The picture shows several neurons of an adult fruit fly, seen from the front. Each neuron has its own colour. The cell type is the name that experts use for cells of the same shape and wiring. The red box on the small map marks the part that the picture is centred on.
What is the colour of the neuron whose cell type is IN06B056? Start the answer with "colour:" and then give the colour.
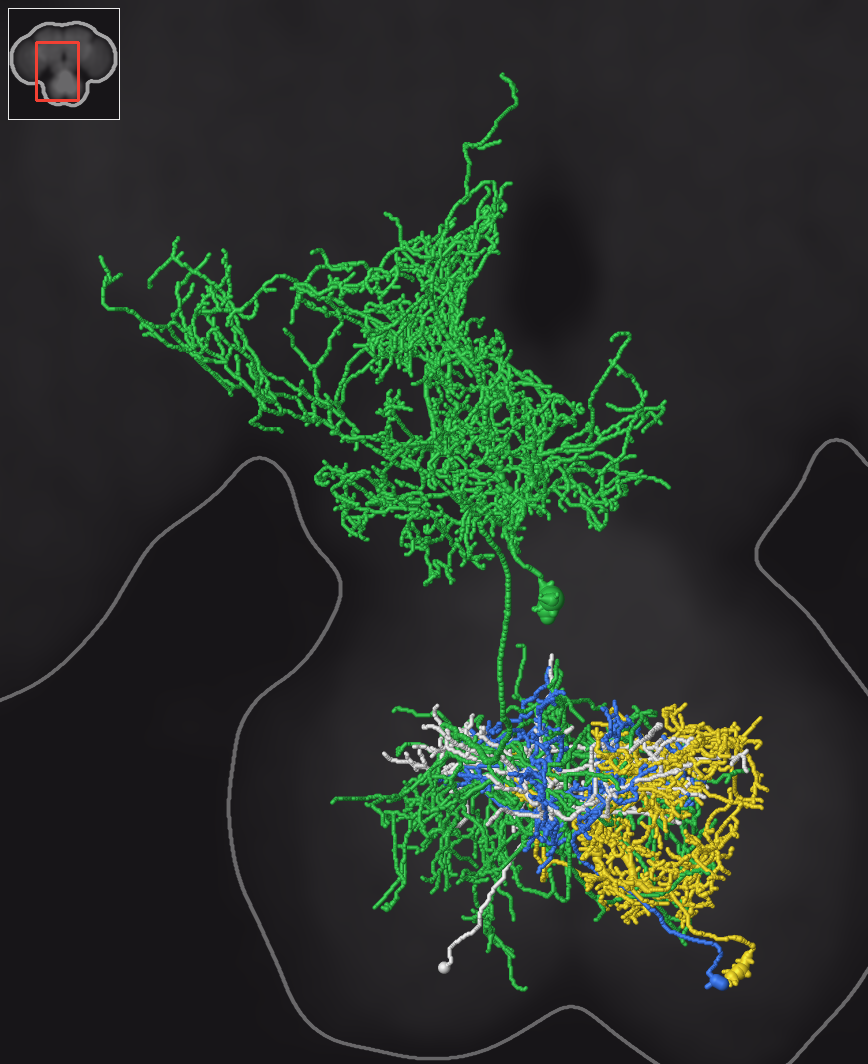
colour: white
